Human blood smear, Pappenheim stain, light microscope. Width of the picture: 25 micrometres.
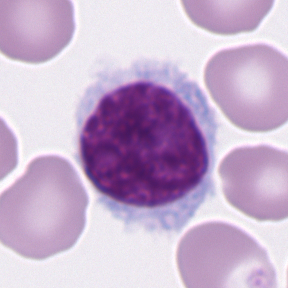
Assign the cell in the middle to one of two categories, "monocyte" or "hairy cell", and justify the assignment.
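This one is a hairy cell. Looking at the nucleus, it is round, about 11 micrometres across, and I can't make out any nucleoli in it. The cytoplasm is pale blue, and its rim is thinnest on the left side of the nucleus. Its outer edge is ragged, with fine hair-like projections.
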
